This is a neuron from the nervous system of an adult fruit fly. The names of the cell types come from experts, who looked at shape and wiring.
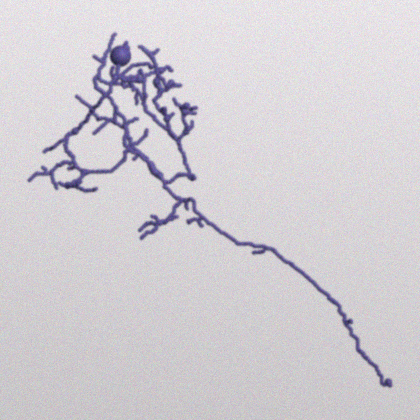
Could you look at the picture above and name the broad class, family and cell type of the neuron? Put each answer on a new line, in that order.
central-brain intrinsic neuron
hemilineage SLPpm2
SMP497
